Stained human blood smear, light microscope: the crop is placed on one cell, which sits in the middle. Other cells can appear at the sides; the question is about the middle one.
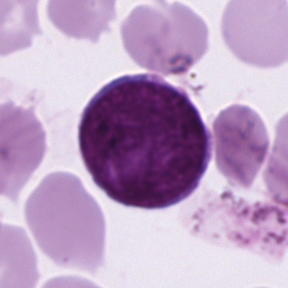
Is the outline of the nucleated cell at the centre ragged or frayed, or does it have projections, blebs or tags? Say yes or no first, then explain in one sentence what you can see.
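No. The cell's outline is smoothly round.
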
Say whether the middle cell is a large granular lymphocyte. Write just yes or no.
no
